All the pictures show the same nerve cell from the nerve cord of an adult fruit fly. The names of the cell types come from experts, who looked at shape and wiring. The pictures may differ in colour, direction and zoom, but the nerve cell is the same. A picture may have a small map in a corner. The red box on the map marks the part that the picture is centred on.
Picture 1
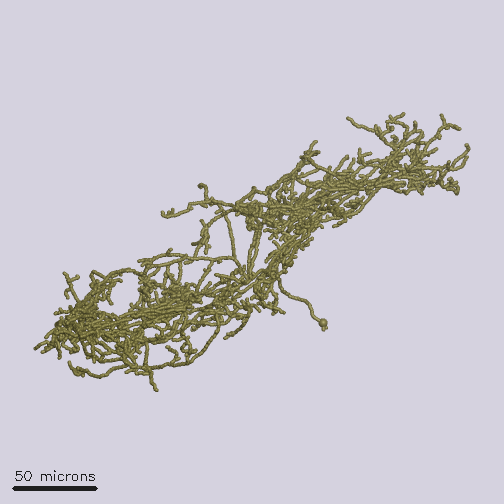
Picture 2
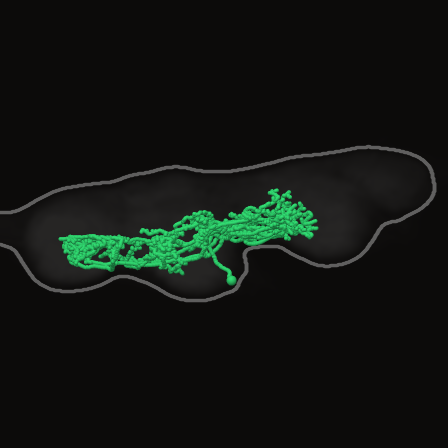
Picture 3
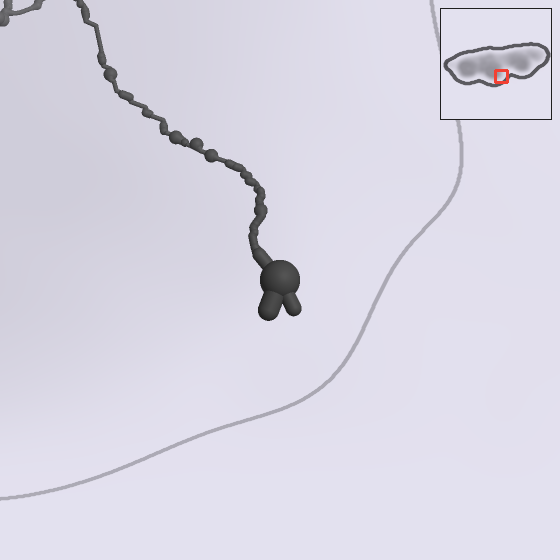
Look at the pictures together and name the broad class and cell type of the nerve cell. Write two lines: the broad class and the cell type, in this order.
nerve-cord intrinsic neuron
INXXX056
